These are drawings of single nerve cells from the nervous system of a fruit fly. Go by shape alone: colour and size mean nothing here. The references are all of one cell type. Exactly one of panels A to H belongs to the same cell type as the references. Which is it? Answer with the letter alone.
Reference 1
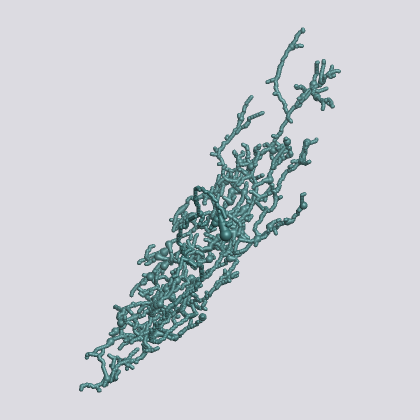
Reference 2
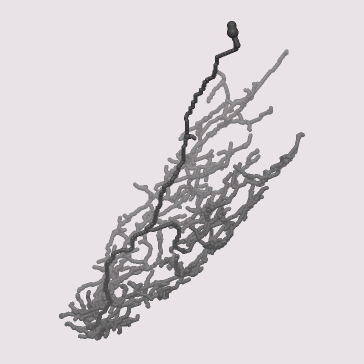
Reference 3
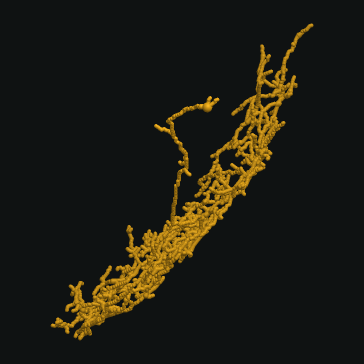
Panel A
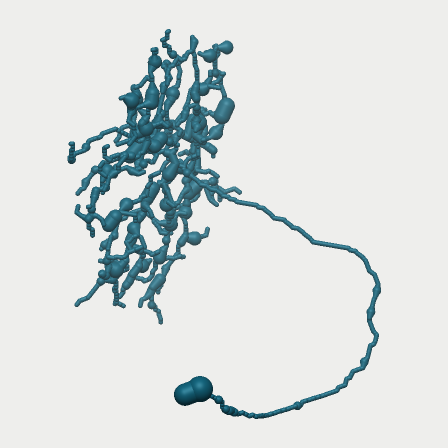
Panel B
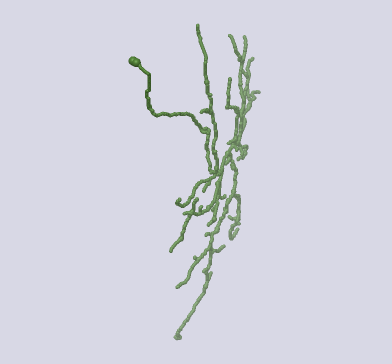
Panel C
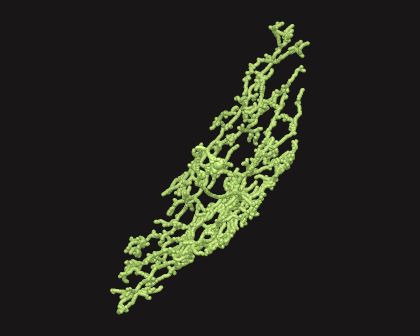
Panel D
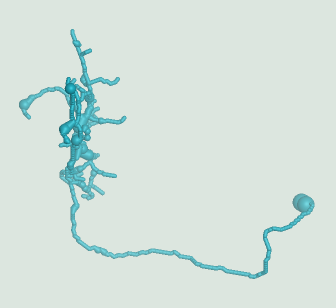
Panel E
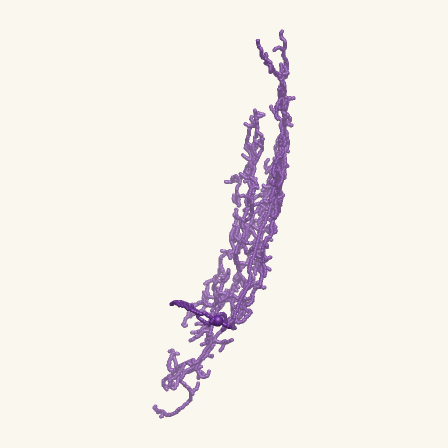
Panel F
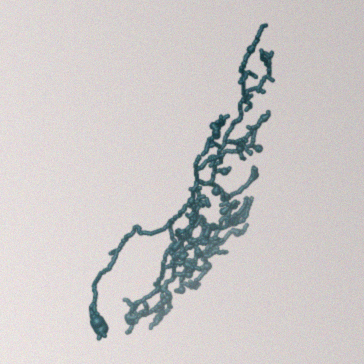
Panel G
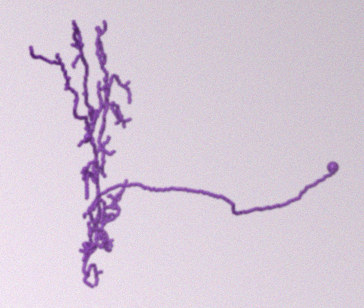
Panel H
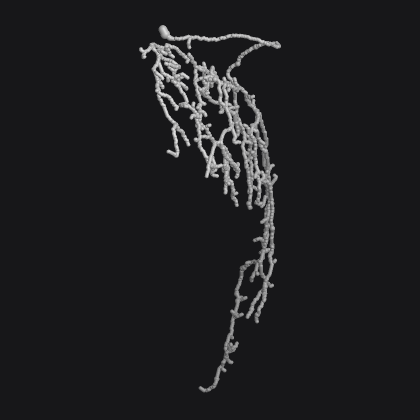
C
